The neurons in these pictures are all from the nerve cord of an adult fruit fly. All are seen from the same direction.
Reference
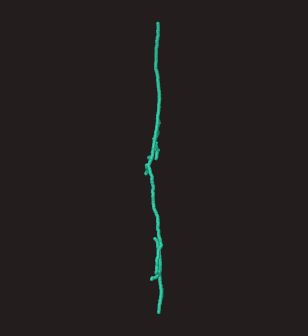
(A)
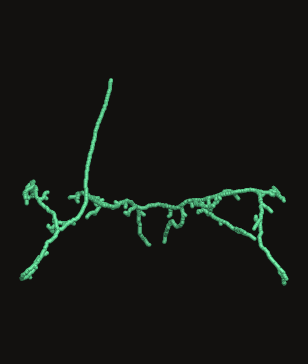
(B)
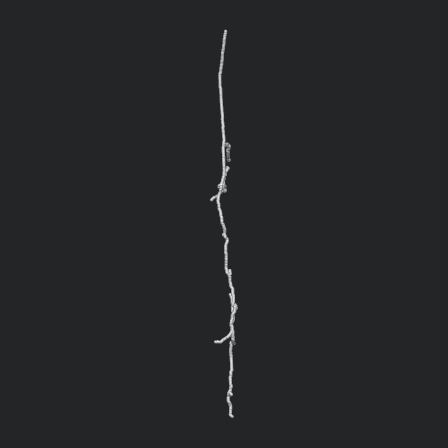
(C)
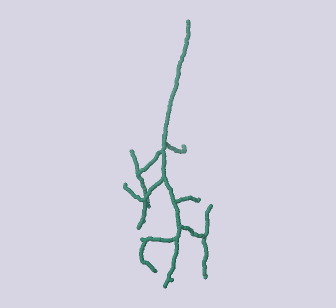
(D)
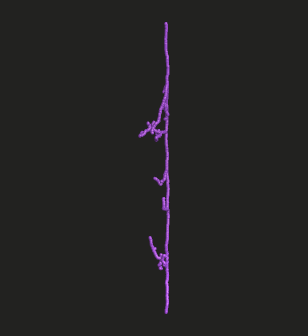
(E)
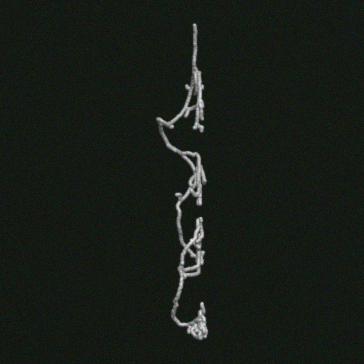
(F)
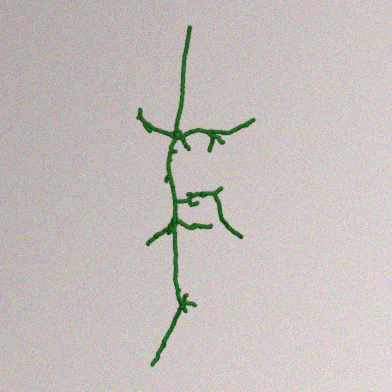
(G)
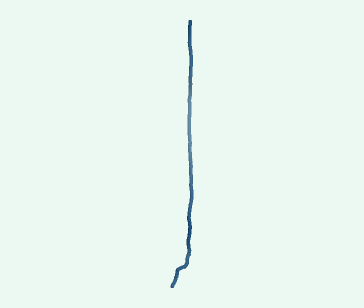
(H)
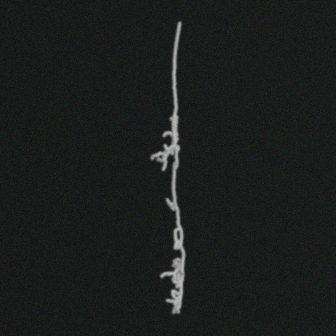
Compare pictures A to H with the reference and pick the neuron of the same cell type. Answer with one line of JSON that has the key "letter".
{"letter": "B"}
